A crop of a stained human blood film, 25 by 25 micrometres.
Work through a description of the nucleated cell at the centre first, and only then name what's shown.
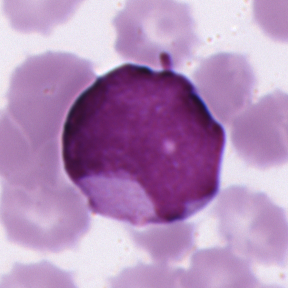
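Take the cytoplasm first: a crescent at the lower left of the cell. The chromatin is finely stippled and evenly spread, with no coarse dark clumps. Just right of centre in the nucleus lies one small pale spot. A small knob projects from the top edge. The cell is about 15 micrometres across, its nucleus filling about 80% of its area. It is a myeloblast.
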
